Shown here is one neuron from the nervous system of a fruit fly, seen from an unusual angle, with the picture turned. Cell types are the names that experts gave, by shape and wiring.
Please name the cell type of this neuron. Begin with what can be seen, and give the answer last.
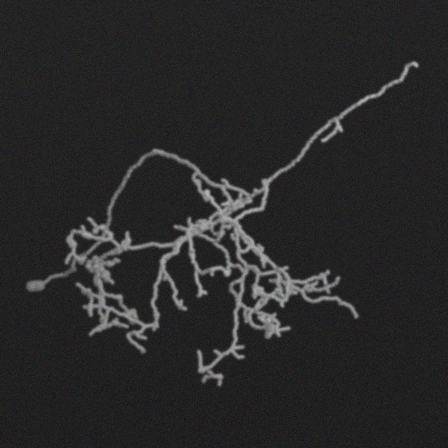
The picture shows dozens of branch ends. As drawn here it is about as wide as it is tall. Its broad class is nerve-cord intrinsic neuron. The cell type is IN21A039.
